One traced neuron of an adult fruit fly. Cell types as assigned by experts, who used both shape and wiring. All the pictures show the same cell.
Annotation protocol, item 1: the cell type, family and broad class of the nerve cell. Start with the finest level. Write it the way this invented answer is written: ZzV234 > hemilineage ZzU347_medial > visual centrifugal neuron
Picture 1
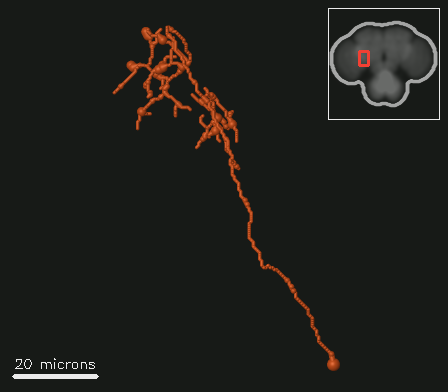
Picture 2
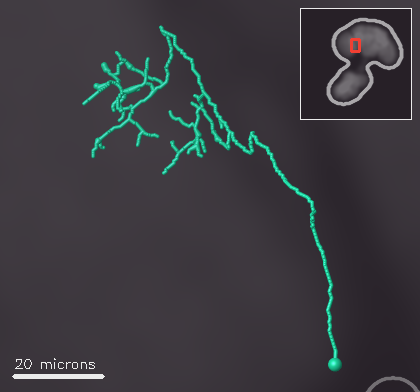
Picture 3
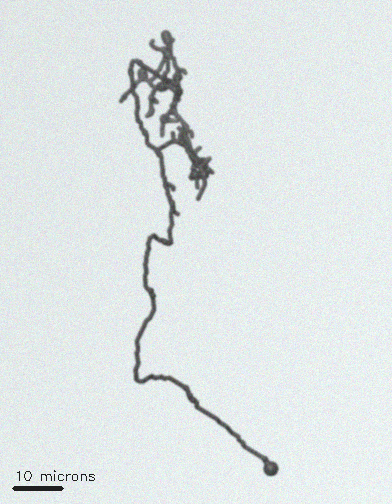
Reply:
Li27 > Li > optic-lobe intrinsic neuron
